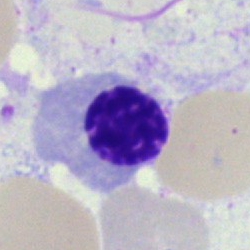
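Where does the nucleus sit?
Off-centre, toward the right side of the cell.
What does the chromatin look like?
Dark and coarsely clumped, with paler streaks between the clumps.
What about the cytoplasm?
Plenty, forming a wide pale greyish-blue area mostly left of the nucleus.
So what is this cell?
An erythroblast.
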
